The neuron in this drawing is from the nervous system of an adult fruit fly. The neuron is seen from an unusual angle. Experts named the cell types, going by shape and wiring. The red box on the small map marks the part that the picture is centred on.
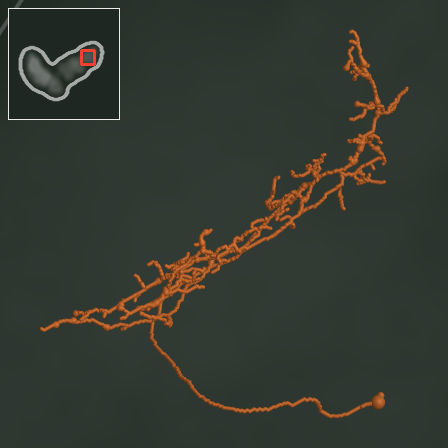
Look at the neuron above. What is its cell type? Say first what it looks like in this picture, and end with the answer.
The cell body can be seen at the lower right of the picture. Dozens of branch ends can be seen. This is a nerve-cord intrinsic neuron. The cell type is IN14A057.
